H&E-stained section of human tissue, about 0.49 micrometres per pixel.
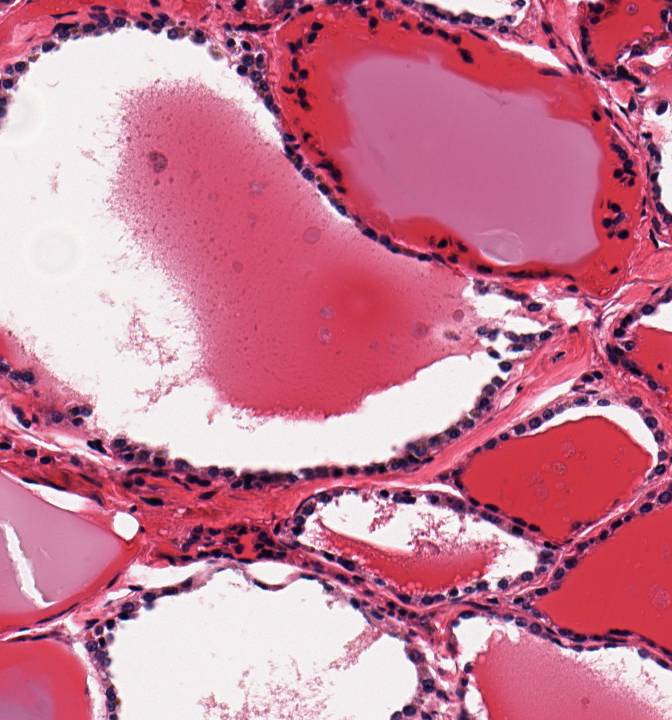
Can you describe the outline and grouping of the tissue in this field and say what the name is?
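The largest follicle spans the upper left and centre. A single layer of flattened to low cuboidal cells lines each follicle, with small, dark, round to oval nuclei in a row along the wall. Thin pink fibrous strands with scattered elongated nuclei separate follicles. This is thyroid.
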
